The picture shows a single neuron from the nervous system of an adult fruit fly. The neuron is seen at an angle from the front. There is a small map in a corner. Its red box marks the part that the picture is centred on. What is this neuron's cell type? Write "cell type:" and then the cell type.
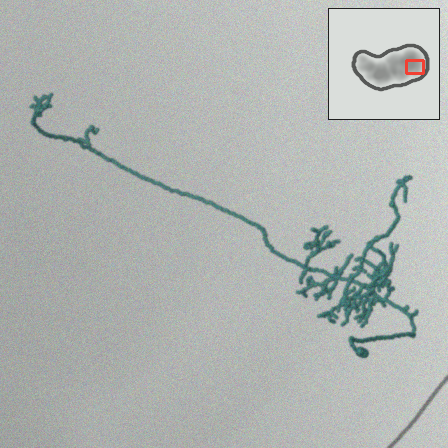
cell type: TmY10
